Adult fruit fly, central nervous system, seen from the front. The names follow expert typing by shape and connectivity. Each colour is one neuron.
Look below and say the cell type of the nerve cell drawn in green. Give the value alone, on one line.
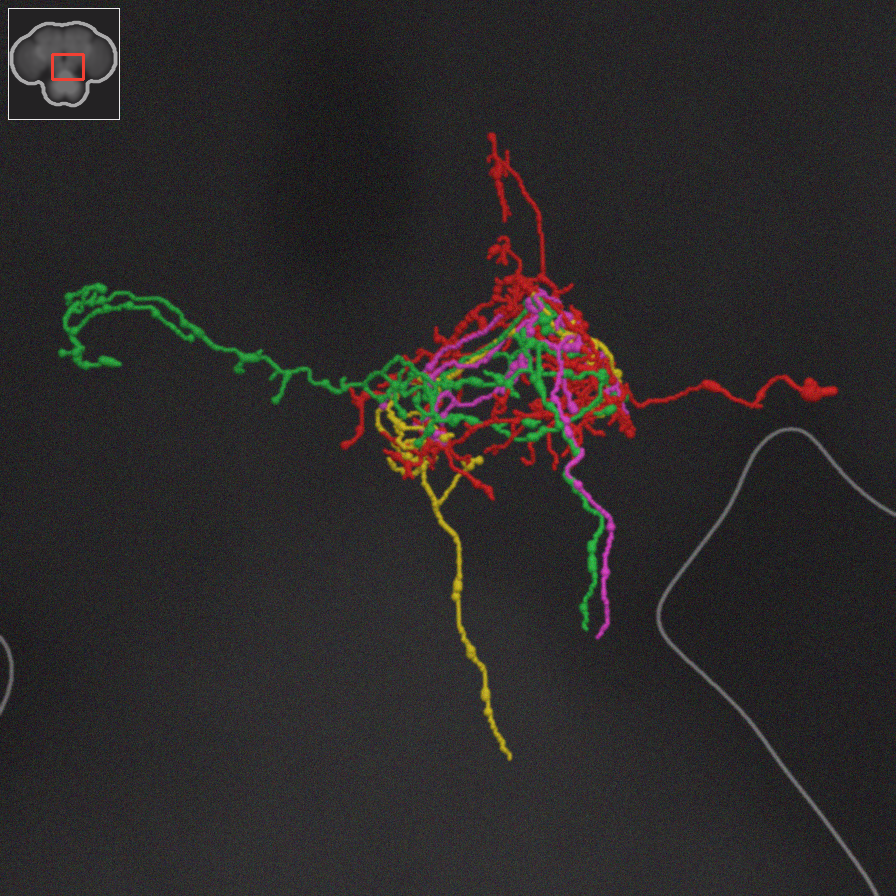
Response: PhG10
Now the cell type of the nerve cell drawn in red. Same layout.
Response: GNG566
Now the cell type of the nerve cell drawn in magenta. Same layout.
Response: PhG14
